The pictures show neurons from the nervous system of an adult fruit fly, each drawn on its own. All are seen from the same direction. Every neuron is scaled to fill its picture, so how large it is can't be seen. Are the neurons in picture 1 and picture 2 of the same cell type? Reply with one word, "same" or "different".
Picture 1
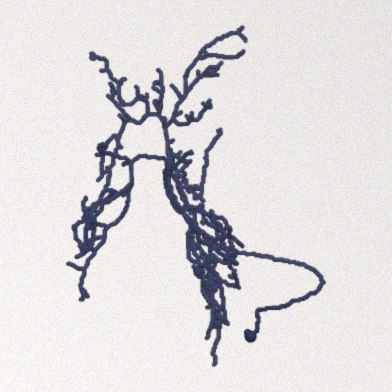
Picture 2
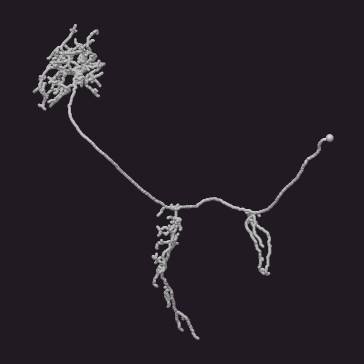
different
